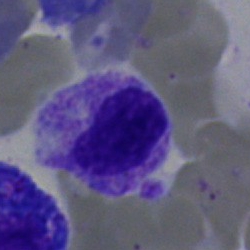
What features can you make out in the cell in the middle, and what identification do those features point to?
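Hmm, the nucleus lies off-centre, pushed toward the right side of the cell. To its left there is a broad band of lilac cytoplasm, speckled with fine purple granules. And at the lower right edge sits a small round purple bleb. This is a myelocyte.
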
